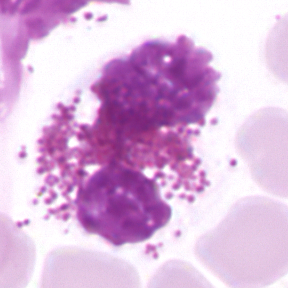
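Eosinophil in a stained smear of human peripheral blood. Its chromatin is dense and dark purple, and neither lobe shows a nucleolus. There is no smooth cell border; granules lie loosely scattered beyond the cell body, against a pale, almost colourless background.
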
